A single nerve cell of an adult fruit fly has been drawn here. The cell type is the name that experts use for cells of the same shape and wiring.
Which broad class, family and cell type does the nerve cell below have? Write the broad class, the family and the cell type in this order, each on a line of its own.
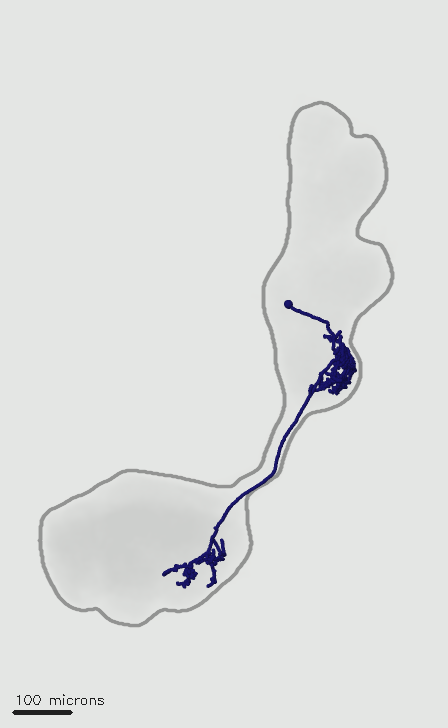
ascending neuron
hemilineage 23B
AN23B010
